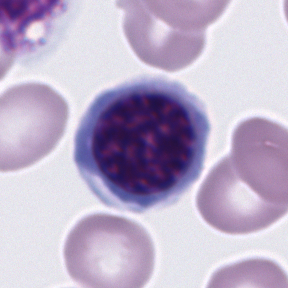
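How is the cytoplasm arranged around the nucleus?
It forms a rim, widest on the lower left side.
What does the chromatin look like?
Dark purple and coarsely clumped, with paler spaces between the clumps.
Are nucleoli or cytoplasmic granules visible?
Neither can be seen.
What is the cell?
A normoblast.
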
